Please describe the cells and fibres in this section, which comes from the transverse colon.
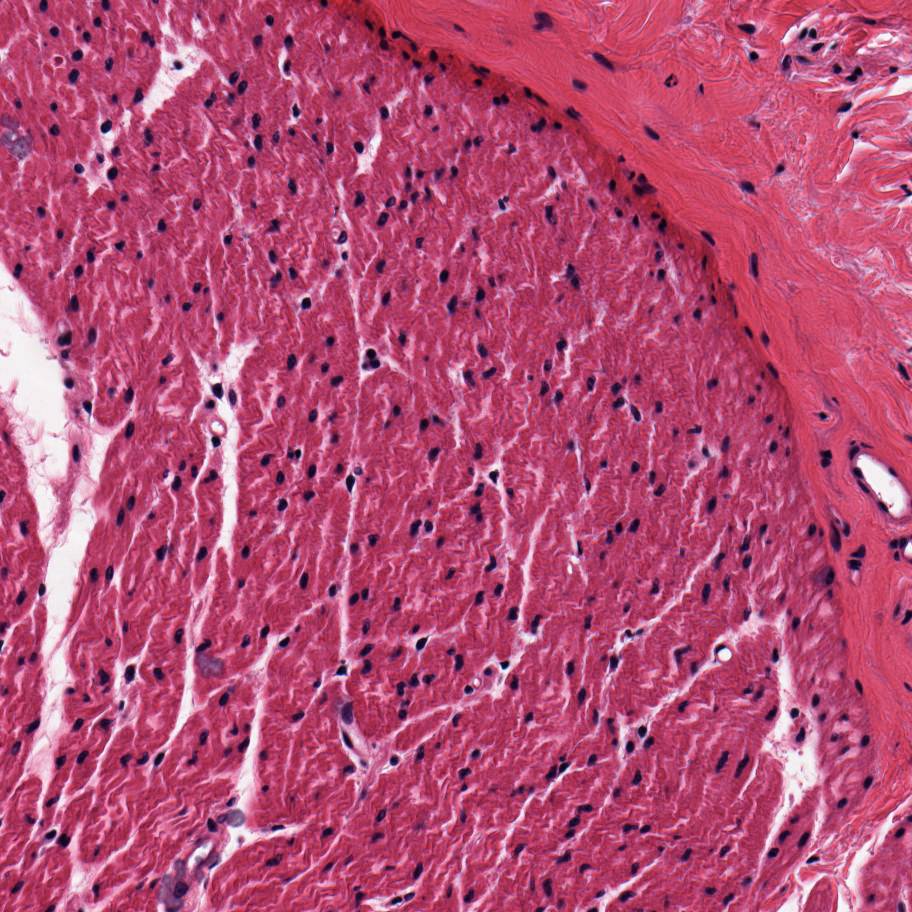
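First, closely packed pink muscle fibres fill most of the field, left edge to upper-right band. Second, only scant delicate connective tissue intervenes. Third, a band of dense, wavy collagenous fibrous tissue with sparse elongated nuclei runs diagonally along upper right. Fourth, a small thin-walled vessel with an empty lumen sits within this band, right edge, midway down.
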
